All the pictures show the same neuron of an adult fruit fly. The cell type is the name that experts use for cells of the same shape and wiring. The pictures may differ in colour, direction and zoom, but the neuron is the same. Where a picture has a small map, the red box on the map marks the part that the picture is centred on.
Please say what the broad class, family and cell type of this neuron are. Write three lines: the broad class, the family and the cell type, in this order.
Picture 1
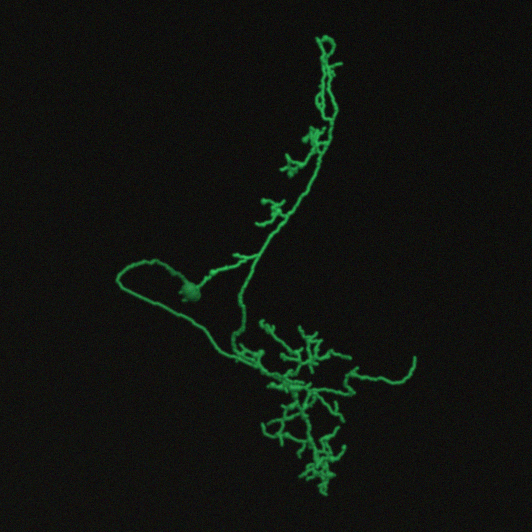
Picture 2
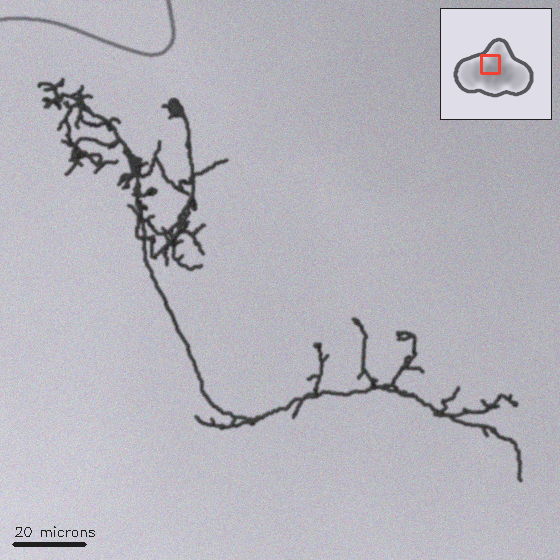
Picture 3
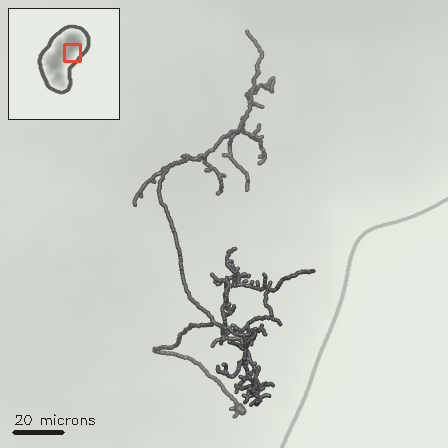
central-brain intrinsic neuron
hemilineage SIPp1
FB6T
